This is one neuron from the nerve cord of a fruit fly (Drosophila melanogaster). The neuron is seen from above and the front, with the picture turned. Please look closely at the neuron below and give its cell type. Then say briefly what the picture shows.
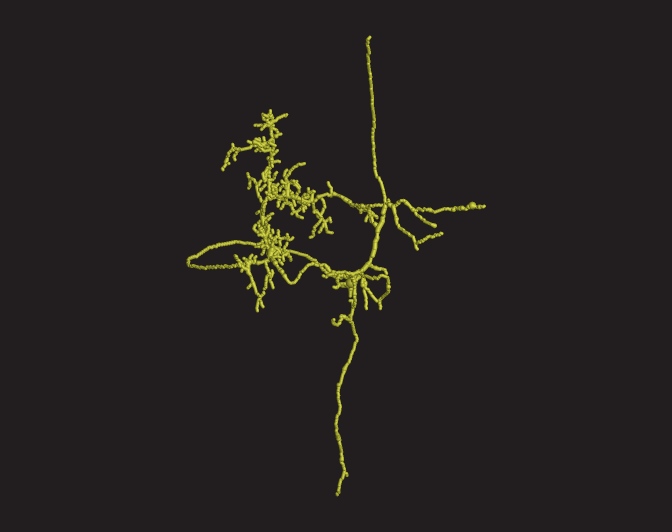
It is of cell type IN06A065. It is a nerve-cord intrinsic neuron. Dozens of branch ends can be seen. In this view it is taller than it is wide.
